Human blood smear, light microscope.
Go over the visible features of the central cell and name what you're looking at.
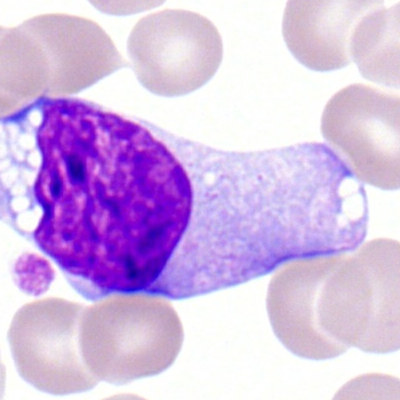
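This cell is elongated, stretched horizontally across the picture. Its cytoplasm is abundant, extends far to the right of the nucleus and holds fine, dust-like pinkish granules. Clear round vacuoles are gathered at both ends of the cell. The cell is a monocyte.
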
